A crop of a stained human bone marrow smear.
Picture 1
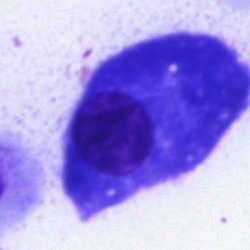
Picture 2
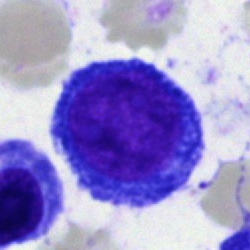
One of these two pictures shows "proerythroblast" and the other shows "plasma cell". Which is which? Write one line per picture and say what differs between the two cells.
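Picture 1: plasma cell. The cytoplasm is abundant and covers a much larger area than the nucleus.
Picture 2: proerythroblast. The cytoplasm forms a narrow rim of deep blue around the nucleus.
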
